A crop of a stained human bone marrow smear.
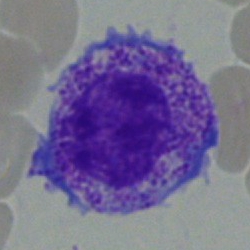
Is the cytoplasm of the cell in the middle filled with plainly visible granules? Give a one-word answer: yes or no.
Yes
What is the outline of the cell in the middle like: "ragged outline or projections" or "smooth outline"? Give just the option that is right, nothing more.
Ragged outline or projections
